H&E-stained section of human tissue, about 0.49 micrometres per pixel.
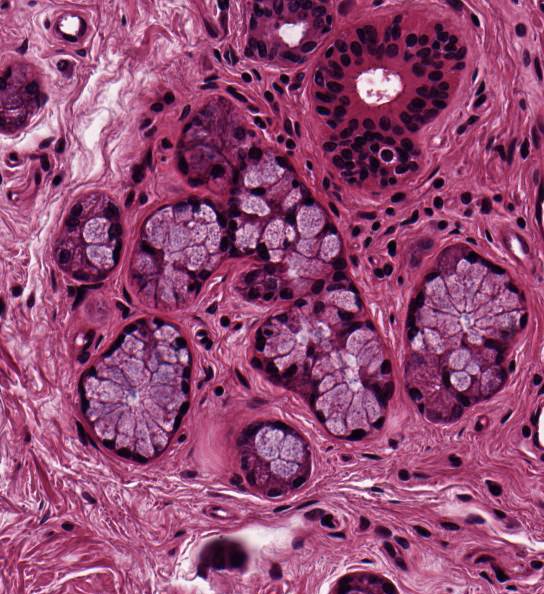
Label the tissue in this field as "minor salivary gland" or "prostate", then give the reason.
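I'd call this minor salivary gland. Most acinar cells have pale, greyish-lilac, foamy cytoplasm typical of mucous cells. At the top right, a duct is lined by epithelium two or more cells thick, with crowded dark round nuclei.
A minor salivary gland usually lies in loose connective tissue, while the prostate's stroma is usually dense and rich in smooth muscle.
Here the stroma between the glands is dense pink collagen with small dark spindle-shaped nuclei, so it doesn't settle the question.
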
